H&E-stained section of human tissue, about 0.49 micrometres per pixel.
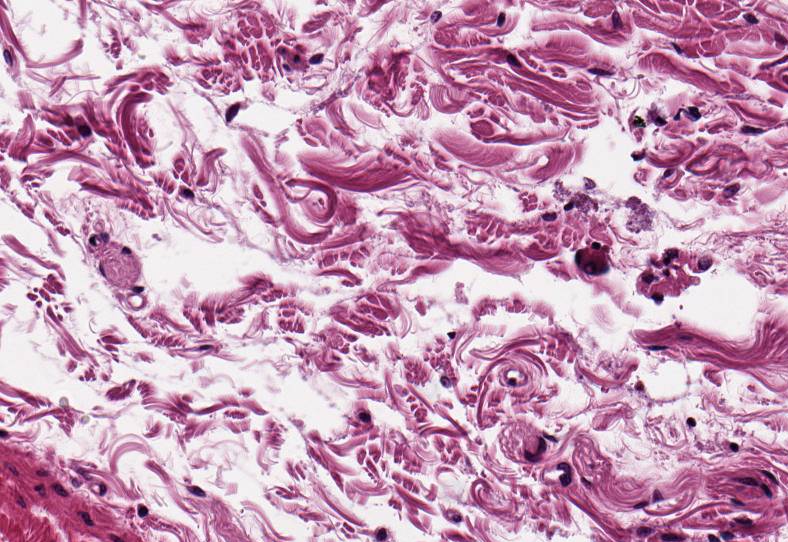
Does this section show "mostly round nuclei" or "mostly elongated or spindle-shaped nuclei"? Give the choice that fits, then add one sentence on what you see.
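Mostly elongated or spindle-shaped nuclei. Cells are sparse, with small dark elongated nuclei scattered singly between the bundles.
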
